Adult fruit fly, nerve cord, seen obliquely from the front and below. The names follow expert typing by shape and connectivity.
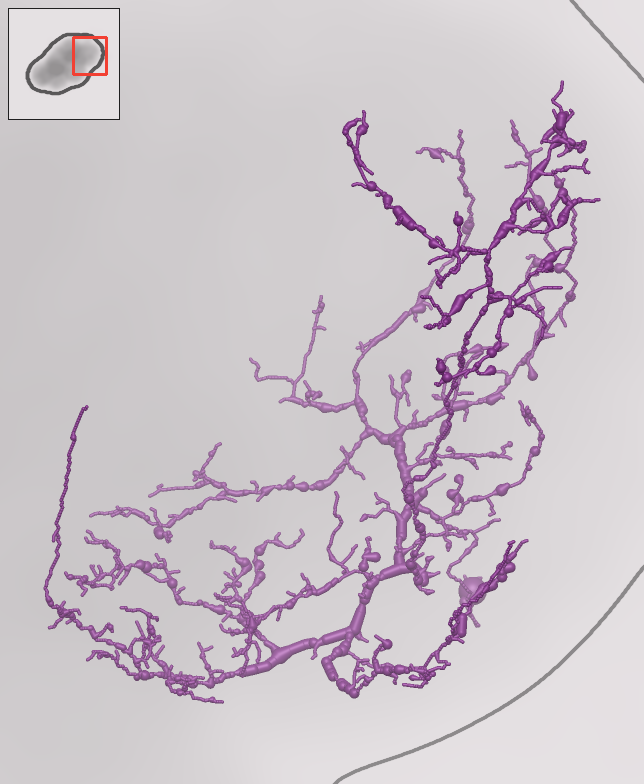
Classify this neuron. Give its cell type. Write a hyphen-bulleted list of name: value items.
- cell type: IN20A.22A008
